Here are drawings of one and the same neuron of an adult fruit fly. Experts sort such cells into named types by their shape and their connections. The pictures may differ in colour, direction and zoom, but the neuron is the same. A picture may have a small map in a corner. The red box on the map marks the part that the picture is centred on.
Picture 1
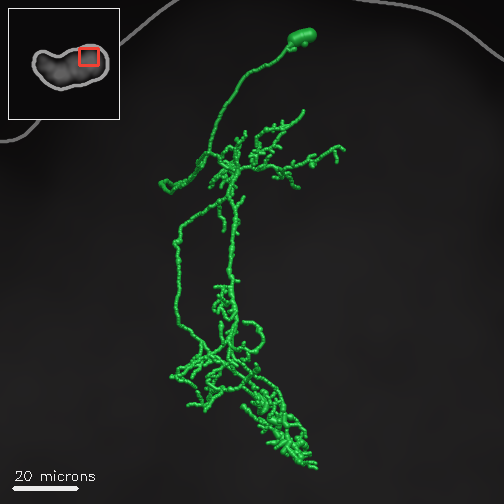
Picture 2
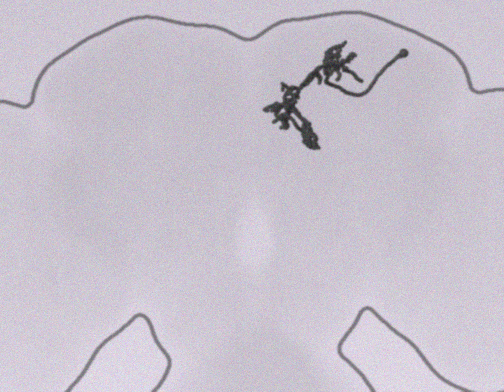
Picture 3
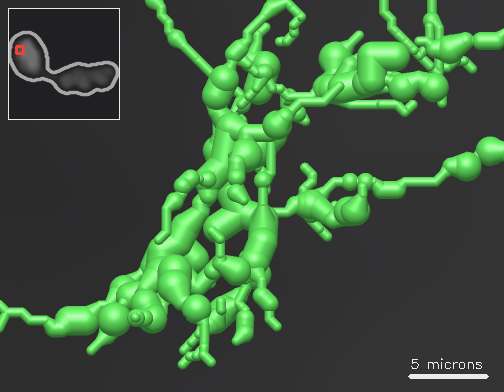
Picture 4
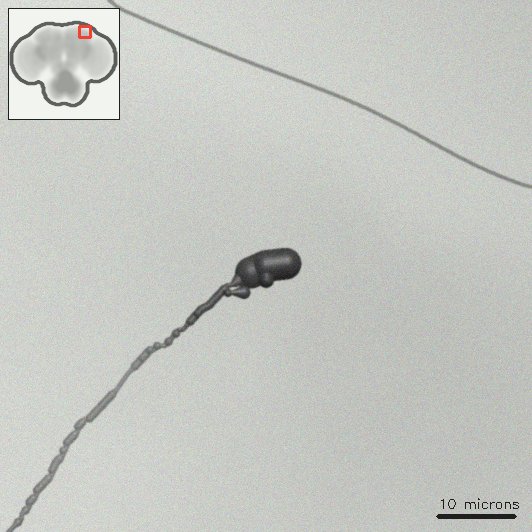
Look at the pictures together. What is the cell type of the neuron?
CRE072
